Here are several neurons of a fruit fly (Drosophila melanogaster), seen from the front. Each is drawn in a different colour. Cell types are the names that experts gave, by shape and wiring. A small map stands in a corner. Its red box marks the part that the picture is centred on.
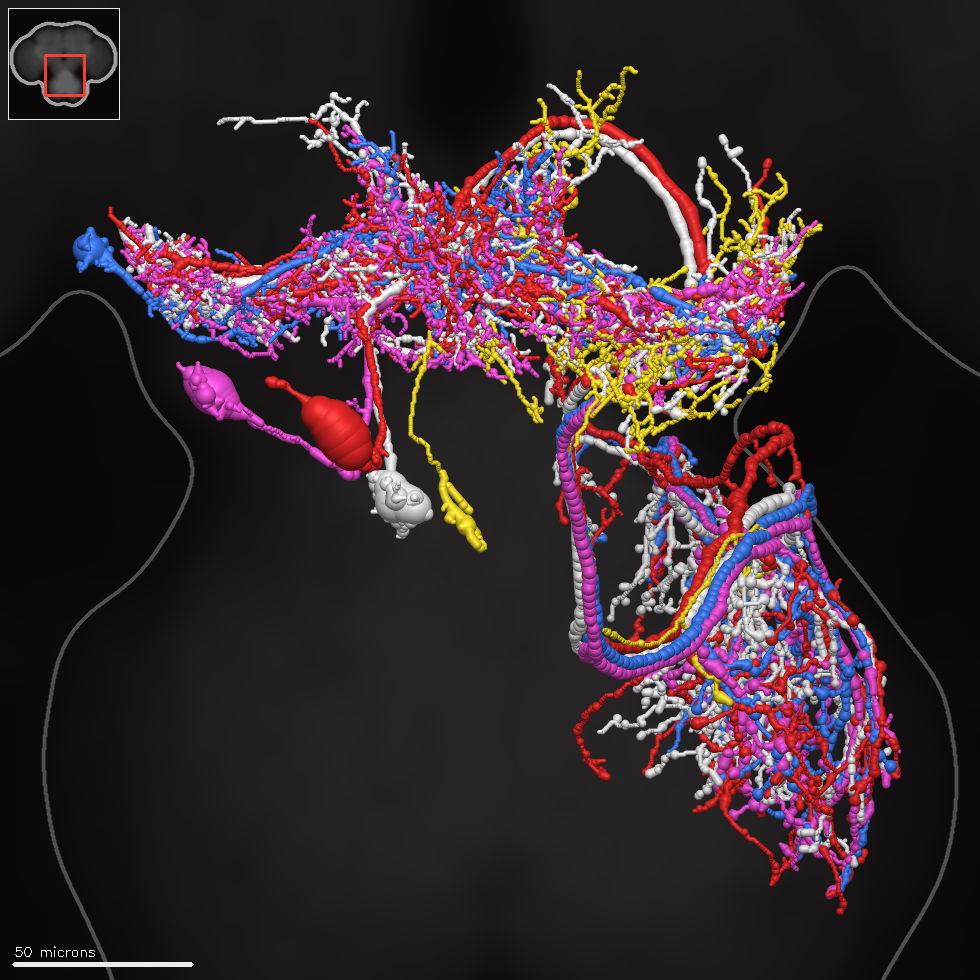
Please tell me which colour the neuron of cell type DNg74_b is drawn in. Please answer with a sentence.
The colour is red.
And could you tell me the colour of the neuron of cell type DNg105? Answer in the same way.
The colour is magenta.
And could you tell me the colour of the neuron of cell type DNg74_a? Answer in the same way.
The colour is white.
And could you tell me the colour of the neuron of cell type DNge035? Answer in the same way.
The colour is blue.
